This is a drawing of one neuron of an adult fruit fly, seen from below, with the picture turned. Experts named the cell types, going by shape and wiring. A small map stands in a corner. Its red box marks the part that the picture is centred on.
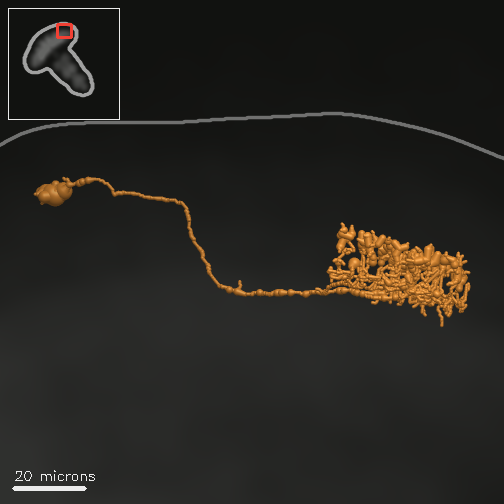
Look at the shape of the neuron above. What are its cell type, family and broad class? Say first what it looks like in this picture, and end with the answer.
The cell body can be seen on the left of the picture. By the scale bar it is about 120 microns wide in this view. Dozens of branch ends can be seen. Its cell type is Dm4. Its family is Dm. Its broad class is optic-lobe intrinsic neuron.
